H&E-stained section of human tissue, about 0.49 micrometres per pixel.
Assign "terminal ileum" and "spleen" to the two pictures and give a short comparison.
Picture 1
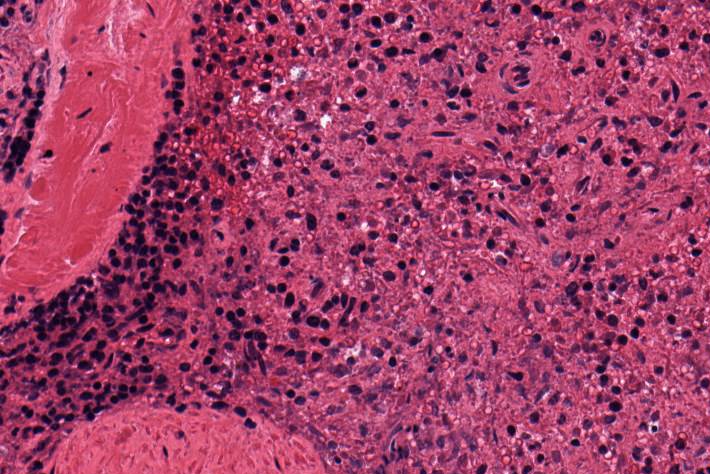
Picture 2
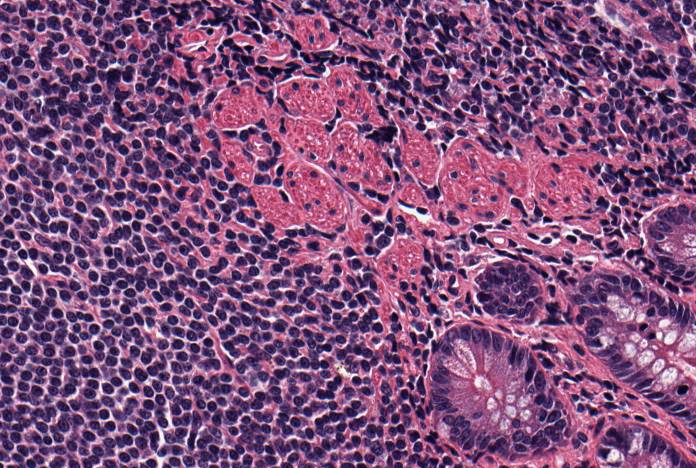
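So: picture 1 is spleen, picture 2 terminal ileum. In the spleen, dense collagen bands carry only a few thin, elongated dark nuclei, and small lymphocytes with round, dark nuclei crowd in a band beside them on the left. Red blood cells are numerous throughout, densest in the upper centre-left. The terminal ileum instead shows sheets of look-alike small round cells with dark nuclei and very scant cytoplasm across the left half and most of the centre. Its glands have columnar epithelium with goblet cells holding pale mucin vacuoles.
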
